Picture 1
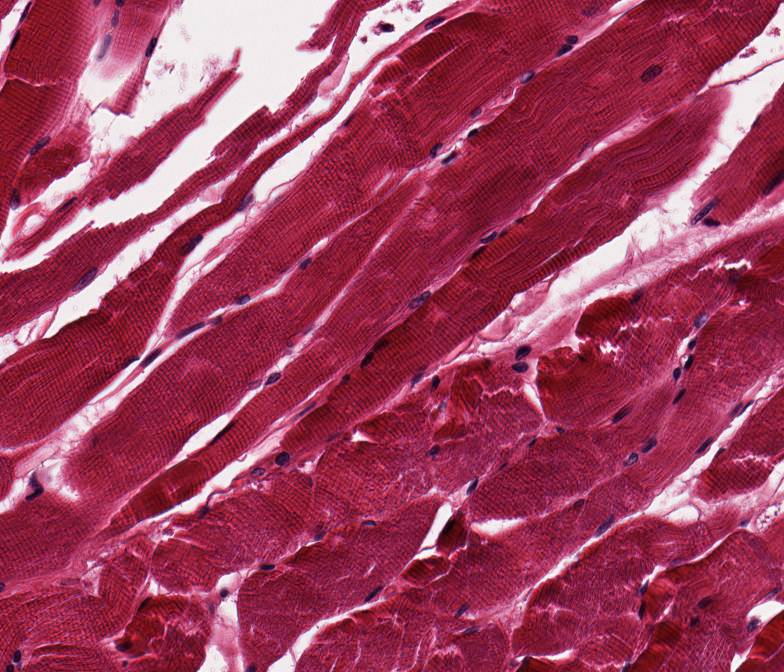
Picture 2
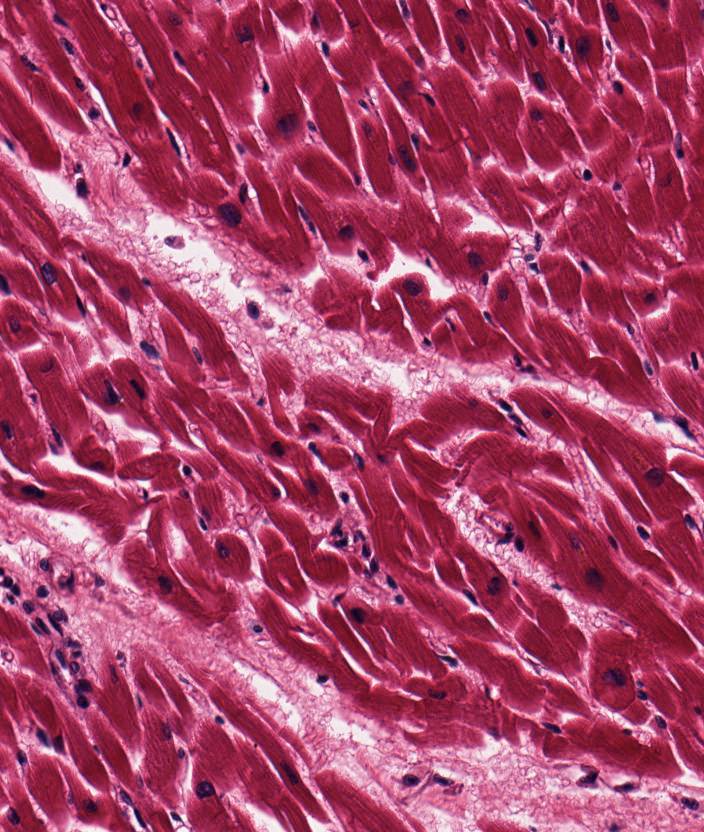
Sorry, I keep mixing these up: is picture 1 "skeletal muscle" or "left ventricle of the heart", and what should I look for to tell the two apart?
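The first picture is skeletal muscle; the second is left ventricle of the heart. The fibres in picture 2 branch and join neighbouring fibres.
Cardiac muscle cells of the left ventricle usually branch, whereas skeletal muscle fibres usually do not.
In picture 1, small dark elongated nuclei lie at the fibre edges, and fine regular cross-striations mark the fibres in the upper half.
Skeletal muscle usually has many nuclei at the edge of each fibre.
Picture 2 shows a small cluster of small, dark, round nuclei in connective tissue at the lower left edge. Both cytoplasms stain a deep red-pink, and neither field contains fat cells.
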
